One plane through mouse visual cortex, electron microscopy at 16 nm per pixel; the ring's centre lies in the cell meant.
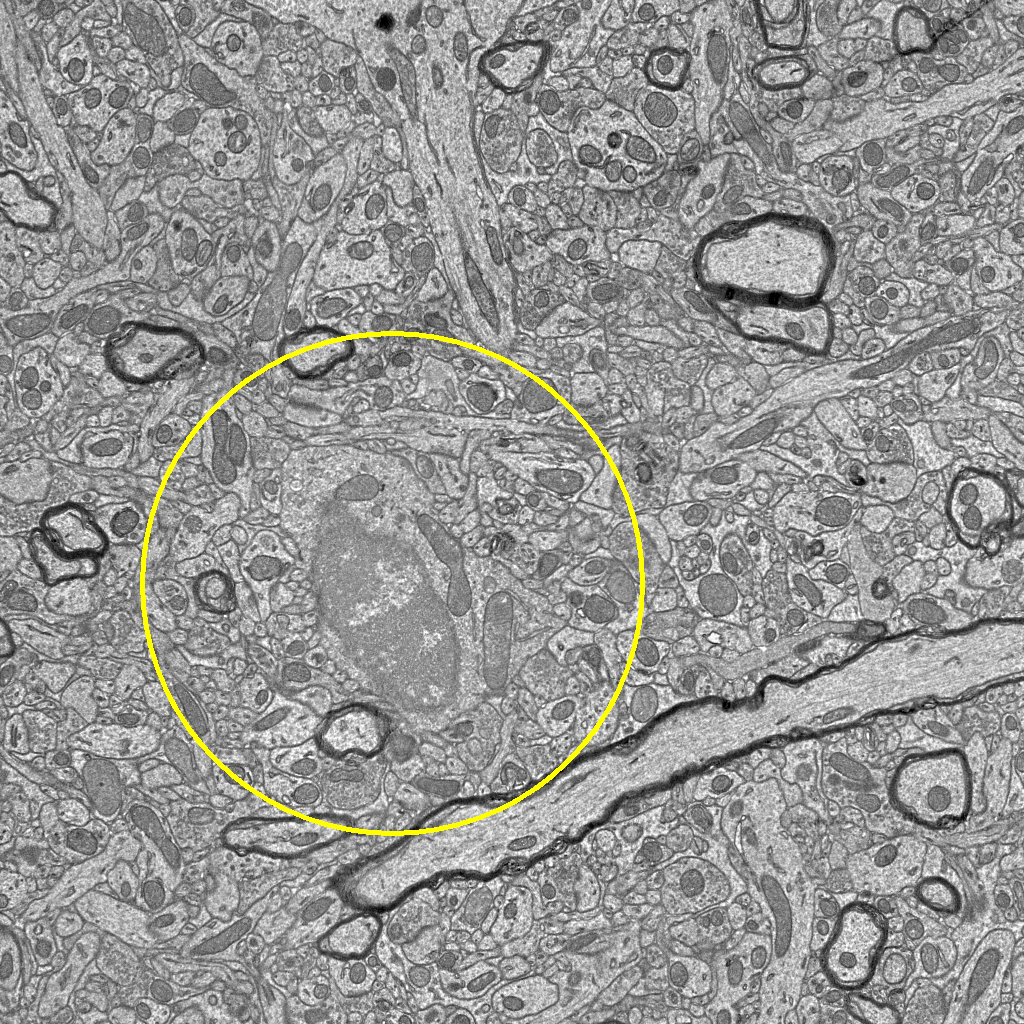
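Oligodendrocyte, marked cell; single plane. Nucleus: elongated oval, long axis upper left to lower right, wholly within ring. Outline smooth, without deep folds. Elongated mitochondria lie close along its right side.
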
